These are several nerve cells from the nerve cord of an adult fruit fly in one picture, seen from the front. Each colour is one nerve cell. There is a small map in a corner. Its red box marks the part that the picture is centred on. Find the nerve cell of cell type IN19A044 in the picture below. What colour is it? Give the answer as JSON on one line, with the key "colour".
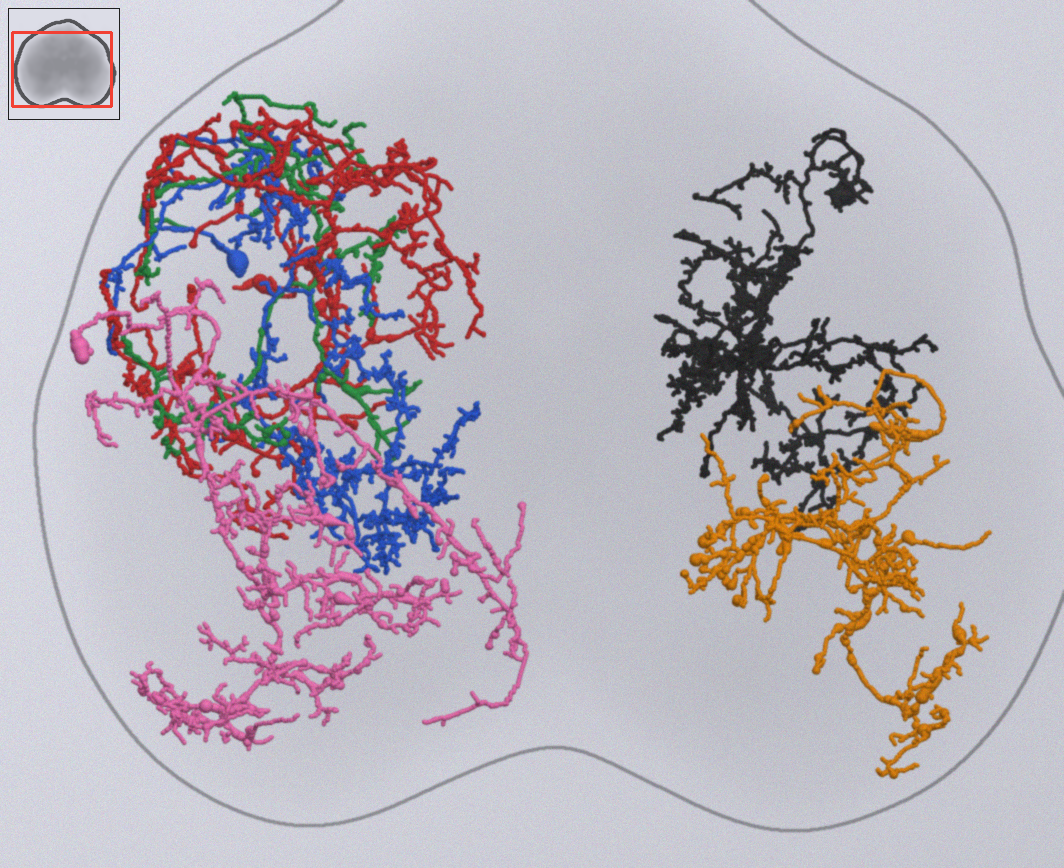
{"colour": "pink"}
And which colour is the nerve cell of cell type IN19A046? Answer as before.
{"colour": "black"}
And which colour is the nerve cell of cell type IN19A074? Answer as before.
{"colour": "blue"}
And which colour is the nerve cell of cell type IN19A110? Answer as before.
{"colour": "green"}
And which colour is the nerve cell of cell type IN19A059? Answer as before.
{"colour": "orange"}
